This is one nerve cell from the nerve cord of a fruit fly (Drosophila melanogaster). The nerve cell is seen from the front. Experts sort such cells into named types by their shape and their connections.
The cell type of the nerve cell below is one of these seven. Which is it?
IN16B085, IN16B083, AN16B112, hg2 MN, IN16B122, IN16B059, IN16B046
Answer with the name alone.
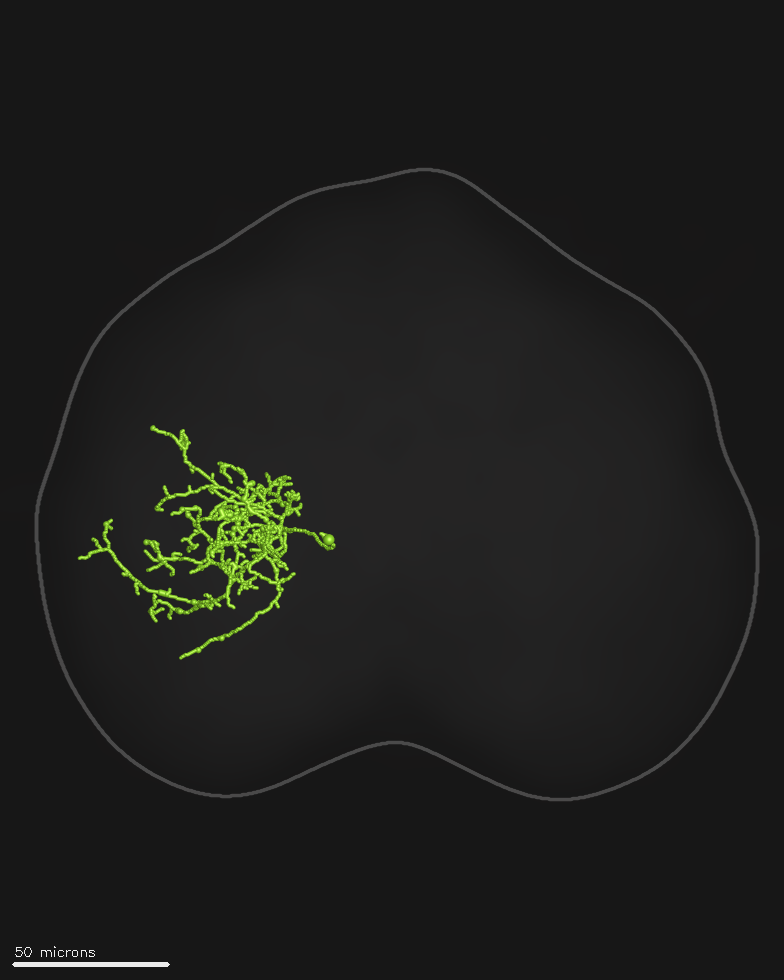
IN16B083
